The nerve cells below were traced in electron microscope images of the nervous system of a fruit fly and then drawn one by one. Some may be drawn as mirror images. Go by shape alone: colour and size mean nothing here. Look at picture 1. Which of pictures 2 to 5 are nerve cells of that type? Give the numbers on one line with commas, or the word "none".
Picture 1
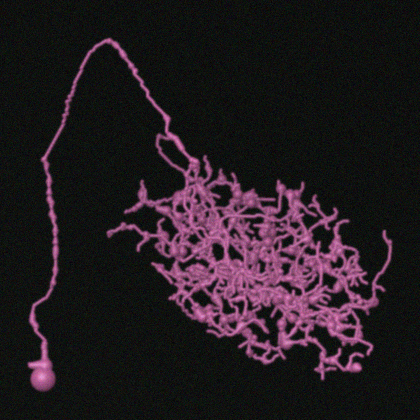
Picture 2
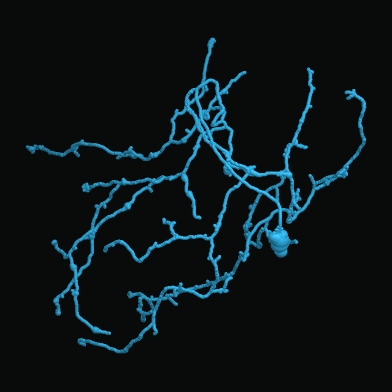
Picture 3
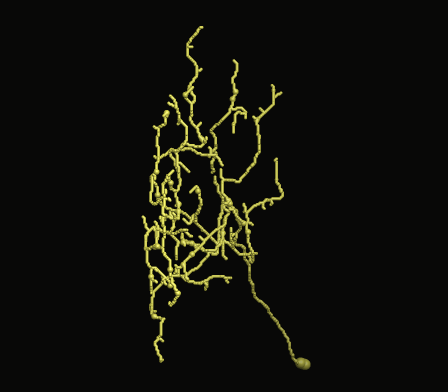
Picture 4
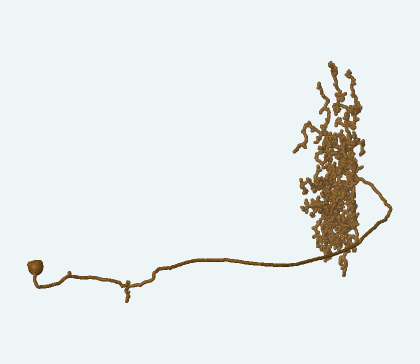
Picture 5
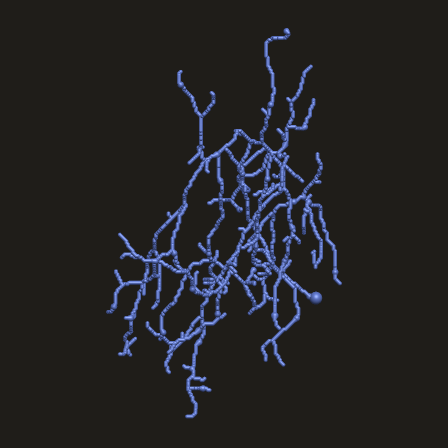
4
